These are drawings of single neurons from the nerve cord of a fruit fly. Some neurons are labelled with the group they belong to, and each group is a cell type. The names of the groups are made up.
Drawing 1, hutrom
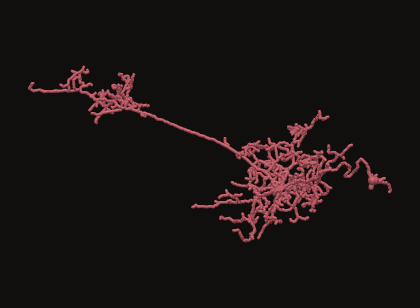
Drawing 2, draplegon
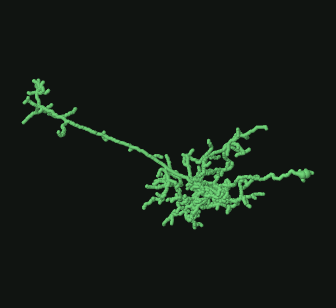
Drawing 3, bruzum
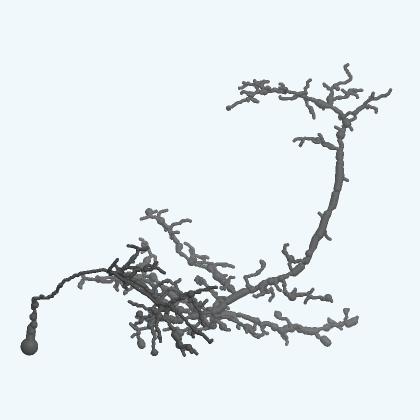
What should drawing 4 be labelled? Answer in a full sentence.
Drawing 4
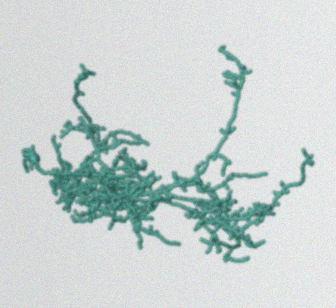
It belongs to hutrom.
